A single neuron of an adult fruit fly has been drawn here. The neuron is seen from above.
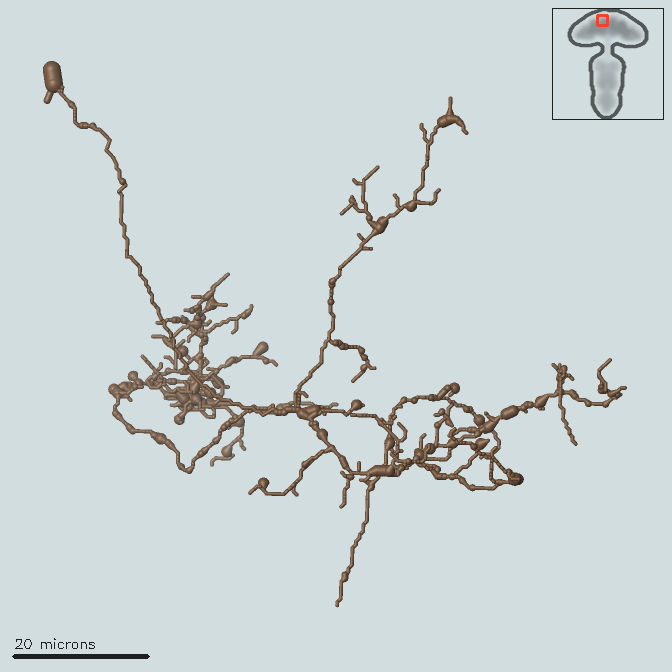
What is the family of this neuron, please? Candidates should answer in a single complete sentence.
The family that includes this neuron is hemilineage CREa2_ventral.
